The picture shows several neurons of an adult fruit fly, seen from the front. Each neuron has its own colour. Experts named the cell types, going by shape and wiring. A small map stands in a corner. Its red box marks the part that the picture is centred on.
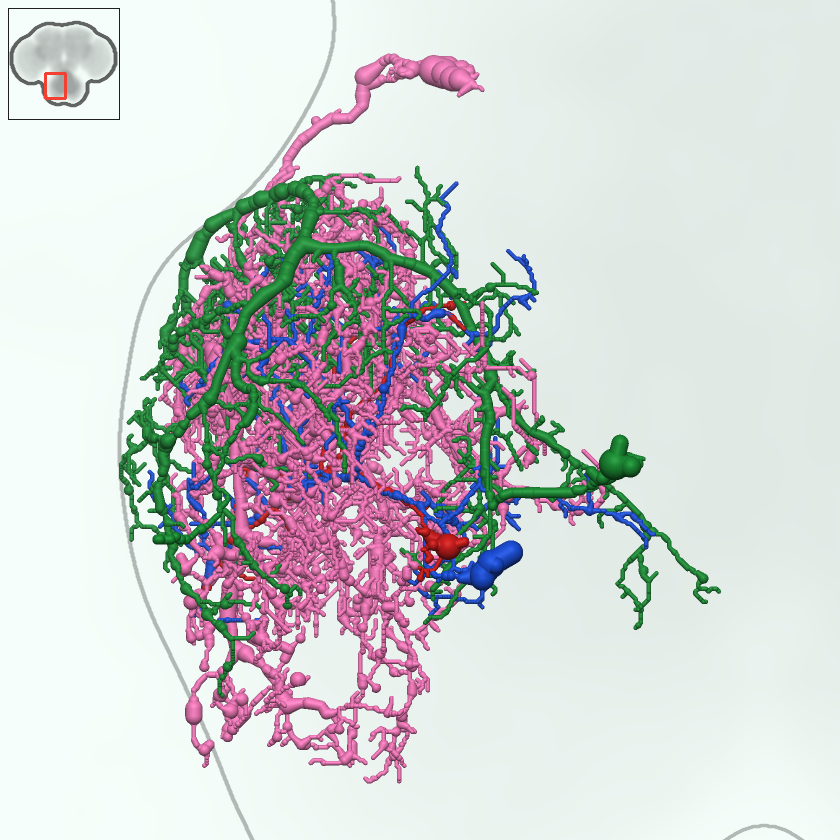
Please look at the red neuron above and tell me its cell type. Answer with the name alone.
Ta depressor MN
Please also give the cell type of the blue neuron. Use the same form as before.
Ta levator MN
